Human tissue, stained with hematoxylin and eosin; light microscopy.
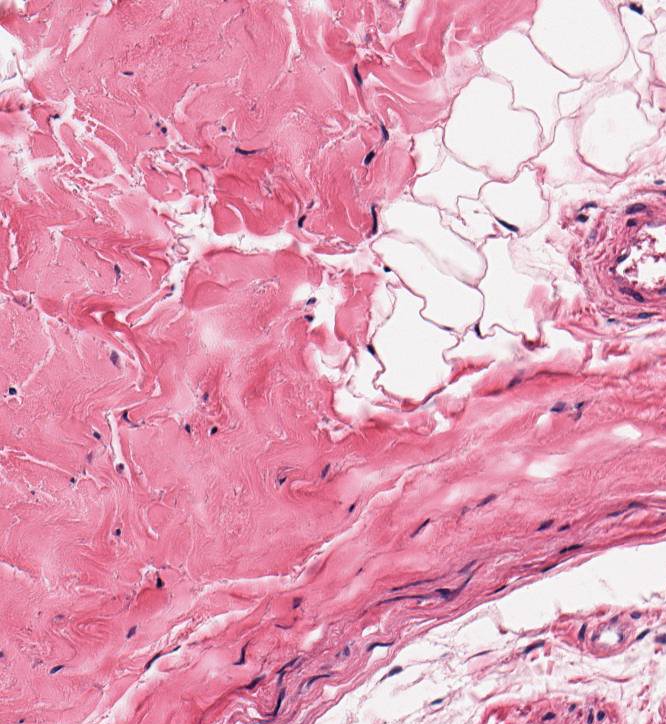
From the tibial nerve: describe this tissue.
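Dense pink collagen occupies most of the left and upper-left part of the field; on the left it forms thick bundles running in irregular directions. A band of more compact, wavy, parallel collagen fibres crosses diagonally from the lower left toward the right edge. Fibroblast nuclei lying between the collagen are sparse, small, dark and spindle-shaped.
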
